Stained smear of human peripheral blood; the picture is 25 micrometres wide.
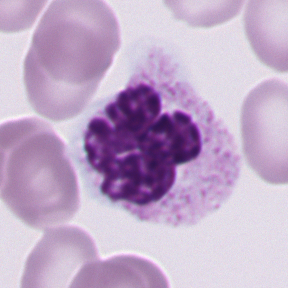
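Segmented neutrophil at the centre of a stained peripheral blood smear. Its nucleus, about 10 micrometres across, has dark purple, coarsely clumped chromatin and sits toward the left. That placement leaves a wider band of pale pink cytoplasm on the right. Fine pink-violet granules are scattered through the cytoplasm, and no vacuoles are seen.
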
